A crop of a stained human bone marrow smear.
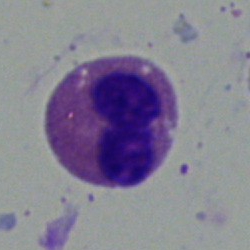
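Eosinophil, central cell of a stained human bone marrow smear. The cell outline is round and smooth. Its nucleus sits toward the right side of the cell. Chromatin appears dense and dark purple. No nucleoli are visible within the nucleus.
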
